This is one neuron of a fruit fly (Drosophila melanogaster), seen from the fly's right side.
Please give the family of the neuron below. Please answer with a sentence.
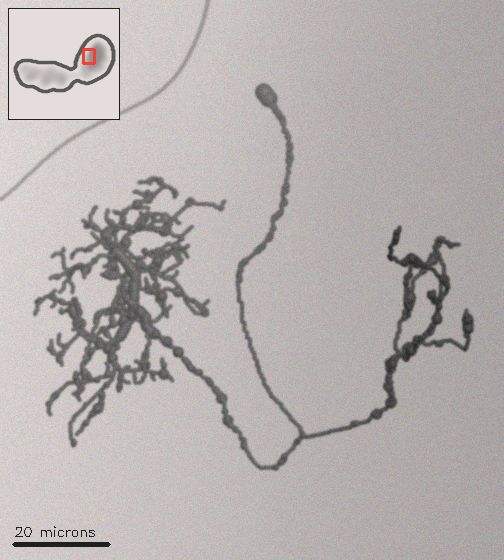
The family is hemilineage VPNd1.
